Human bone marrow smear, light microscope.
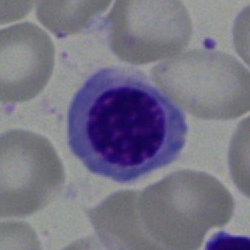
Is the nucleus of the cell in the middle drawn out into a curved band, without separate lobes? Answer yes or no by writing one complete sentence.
No, this cell has one compact round or oval nucleus.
